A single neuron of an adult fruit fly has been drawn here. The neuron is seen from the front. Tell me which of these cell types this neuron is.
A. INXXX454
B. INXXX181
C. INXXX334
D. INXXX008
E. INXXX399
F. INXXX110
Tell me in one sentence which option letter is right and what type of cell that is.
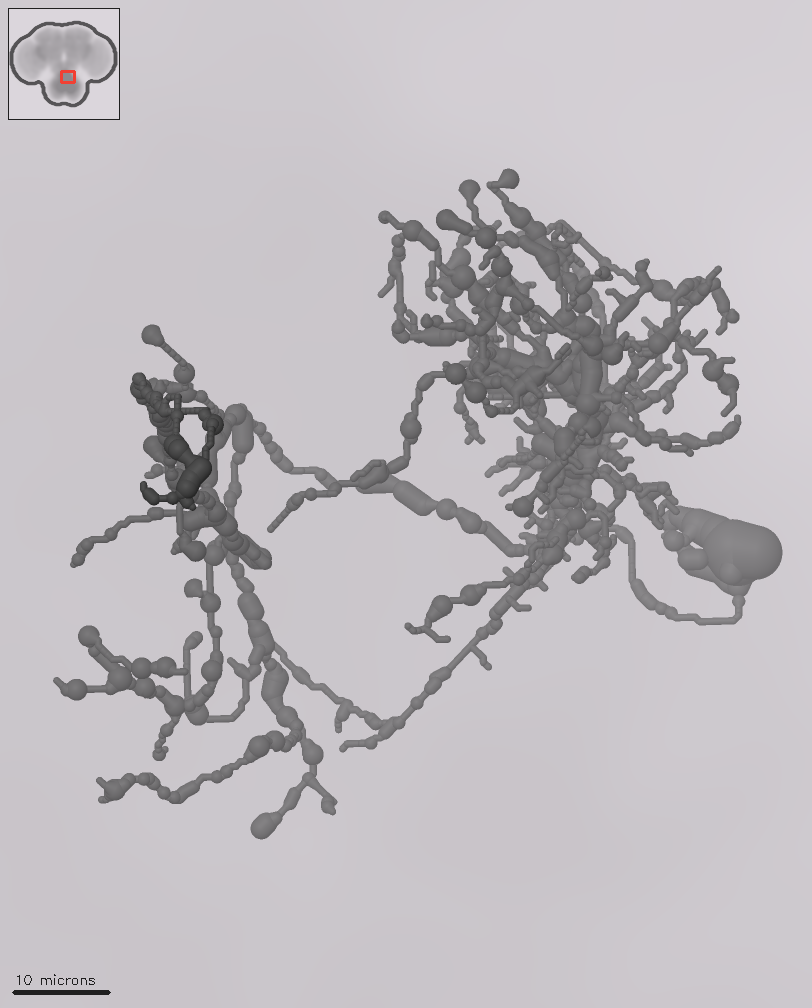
Given as option C, INXXX334 is the cell type for the neuron.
